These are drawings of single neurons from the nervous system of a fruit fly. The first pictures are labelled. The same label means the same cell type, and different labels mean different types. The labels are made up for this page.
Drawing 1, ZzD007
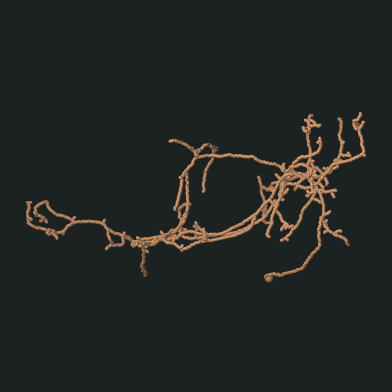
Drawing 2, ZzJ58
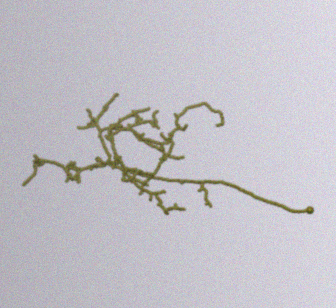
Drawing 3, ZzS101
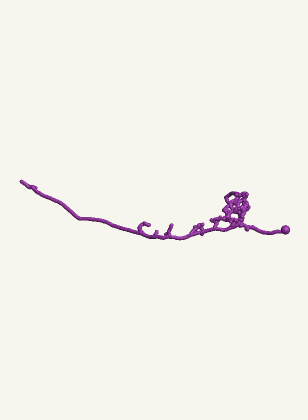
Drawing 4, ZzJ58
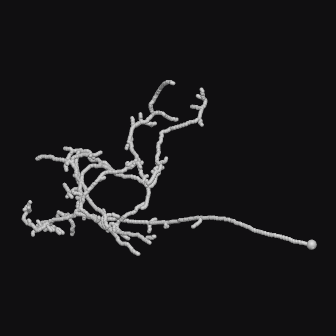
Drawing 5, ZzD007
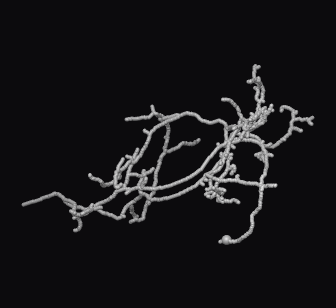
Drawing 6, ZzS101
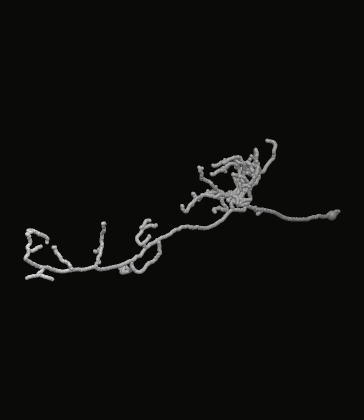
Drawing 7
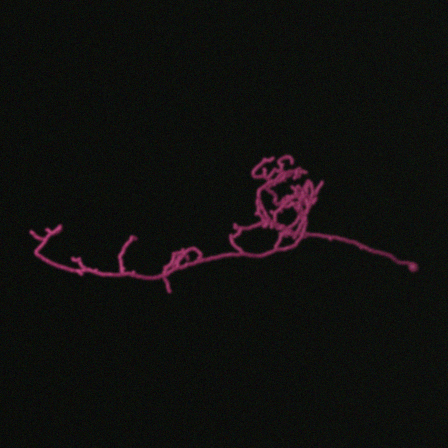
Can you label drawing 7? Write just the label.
ZzS101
